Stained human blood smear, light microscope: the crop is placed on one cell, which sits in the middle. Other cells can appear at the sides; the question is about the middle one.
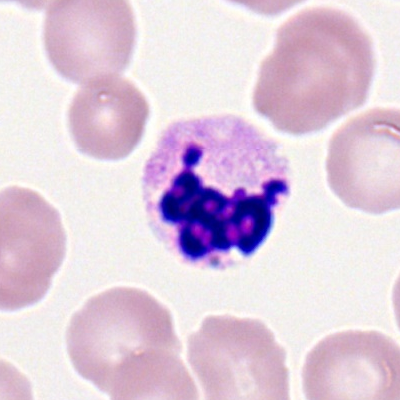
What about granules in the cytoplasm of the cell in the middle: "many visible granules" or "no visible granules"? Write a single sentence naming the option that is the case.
What is seen in the cytoplasm of this cell is many granules.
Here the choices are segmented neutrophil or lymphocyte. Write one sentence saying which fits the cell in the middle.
Of the cells in this crop, the central one is a segmented neutrophil.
